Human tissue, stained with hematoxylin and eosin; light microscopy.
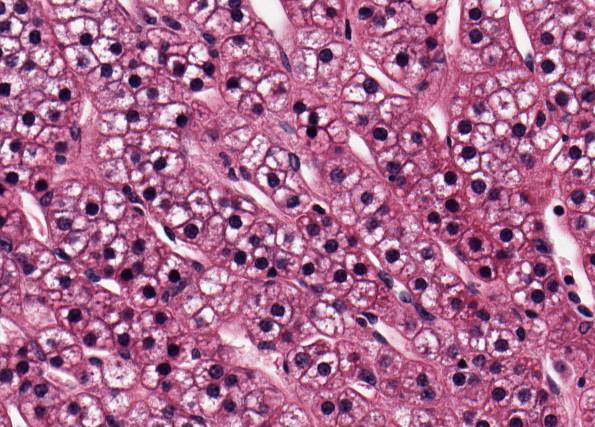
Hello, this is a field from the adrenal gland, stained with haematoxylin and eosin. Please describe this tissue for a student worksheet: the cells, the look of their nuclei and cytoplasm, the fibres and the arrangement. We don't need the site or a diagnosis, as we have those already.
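Going through the field in order, most cells have pale, finely vacuolated, foamy cytoplasm. Their outlines come next: distinct pink cell membranes mark out polygonal cells. The nuclei stay fairly uniform in size and shape throughout the field. Many of them show one distinct dark nucleolus.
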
